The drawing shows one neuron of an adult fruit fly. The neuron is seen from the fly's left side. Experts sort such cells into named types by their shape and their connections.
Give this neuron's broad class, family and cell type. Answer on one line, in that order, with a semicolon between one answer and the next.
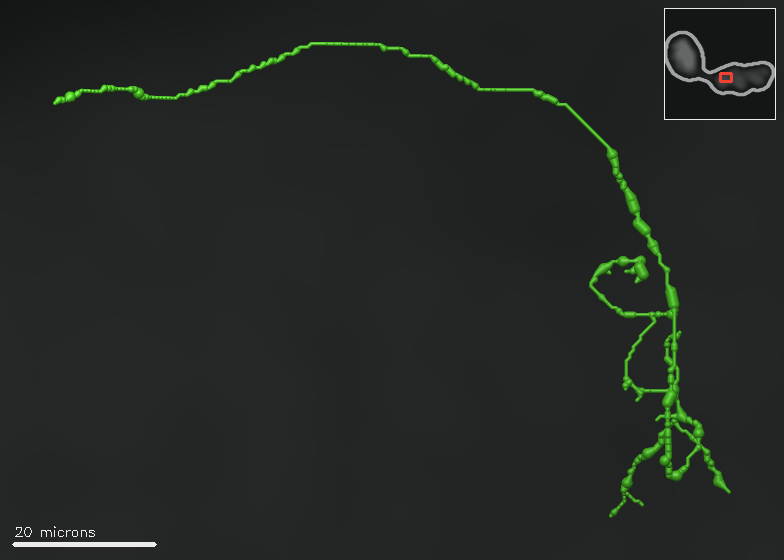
sensory neuron entering the nerve cord; class mechanosensory tactile; SNta04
